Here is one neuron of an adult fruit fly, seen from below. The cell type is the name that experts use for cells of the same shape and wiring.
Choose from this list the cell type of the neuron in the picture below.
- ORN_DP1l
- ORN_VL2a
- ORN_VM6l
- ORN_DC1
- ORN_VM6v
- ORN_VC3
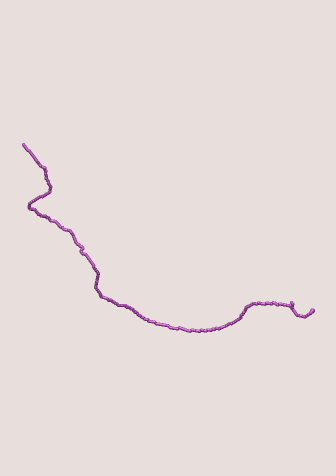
ORN_VM6l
